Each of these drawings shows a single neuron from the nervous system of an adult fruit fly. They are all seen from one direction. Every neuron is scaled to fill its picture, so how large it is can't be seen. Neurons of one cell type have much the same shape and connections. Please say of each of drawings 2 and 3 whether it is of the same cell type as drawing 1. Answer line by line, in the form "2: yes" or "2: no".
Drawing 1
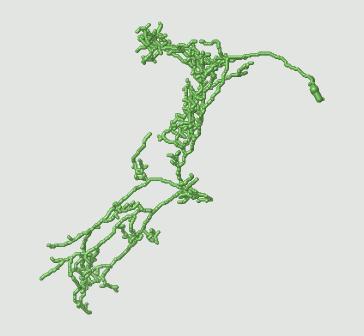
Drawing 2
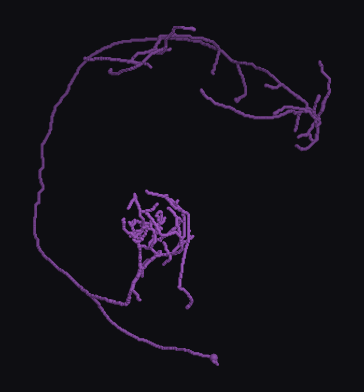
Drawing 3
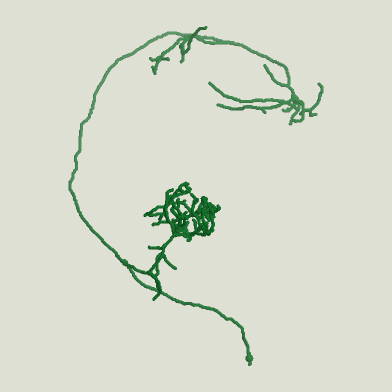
2: no
3: no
